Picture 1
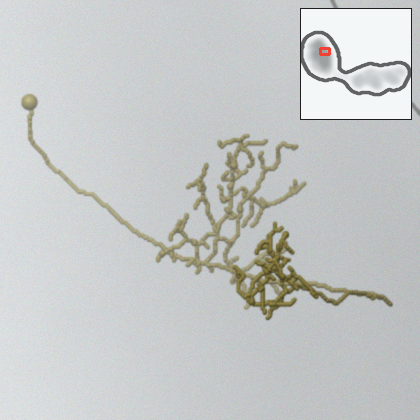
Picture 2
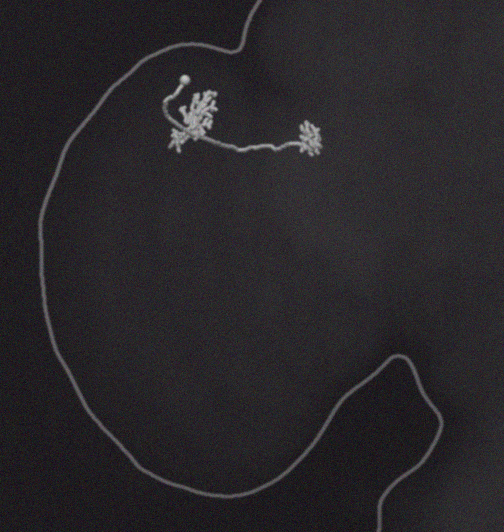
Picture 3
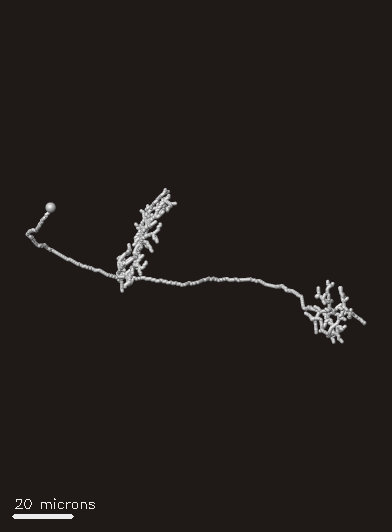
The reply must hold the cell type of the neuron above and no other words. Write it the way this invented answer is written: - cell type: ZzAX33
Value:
- cell type: Tm34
